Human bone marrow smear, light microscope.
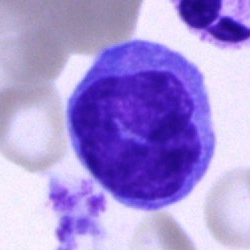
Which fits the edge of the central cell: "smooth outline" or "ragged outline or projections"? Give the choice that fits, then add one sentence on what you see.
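Smooth outline. The cell outline is smooth and roughly round, with slightly flattened sides.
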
